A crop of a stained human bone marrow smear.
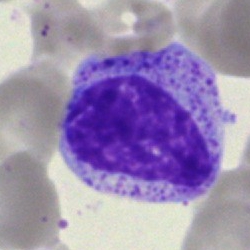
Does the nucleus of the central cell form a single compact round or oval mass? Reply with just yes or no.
Yes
